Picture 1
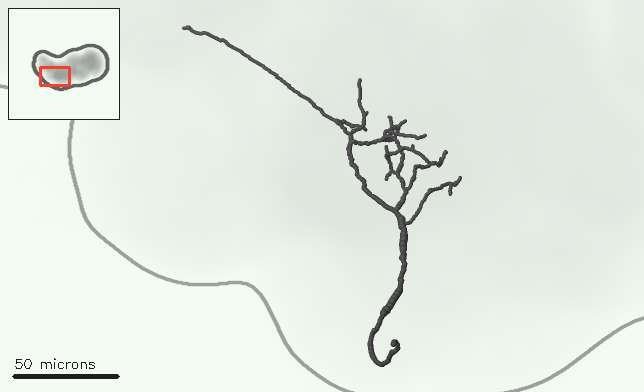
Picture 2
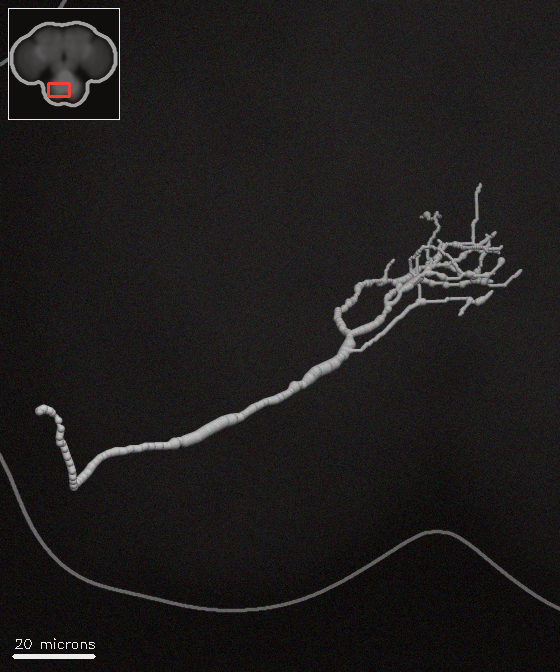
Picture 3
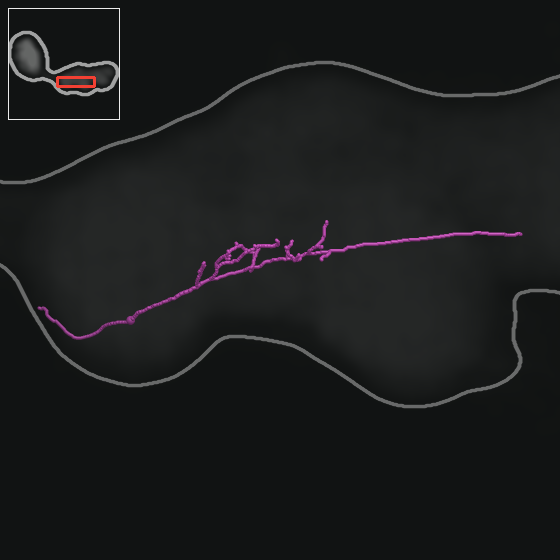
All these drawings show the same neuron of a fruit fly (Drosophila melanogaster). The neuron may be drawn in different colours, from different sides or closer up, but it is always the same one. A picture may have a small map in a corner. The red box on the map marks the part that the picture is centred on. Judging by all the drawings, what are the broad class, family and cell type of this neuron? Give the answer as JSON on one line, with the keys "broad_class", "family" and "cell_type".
{"broad_class": "sensory neuron entering the nerve cord", "family": "class mechanosensory proprioceptive", "cell_type": "SNpp17"}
